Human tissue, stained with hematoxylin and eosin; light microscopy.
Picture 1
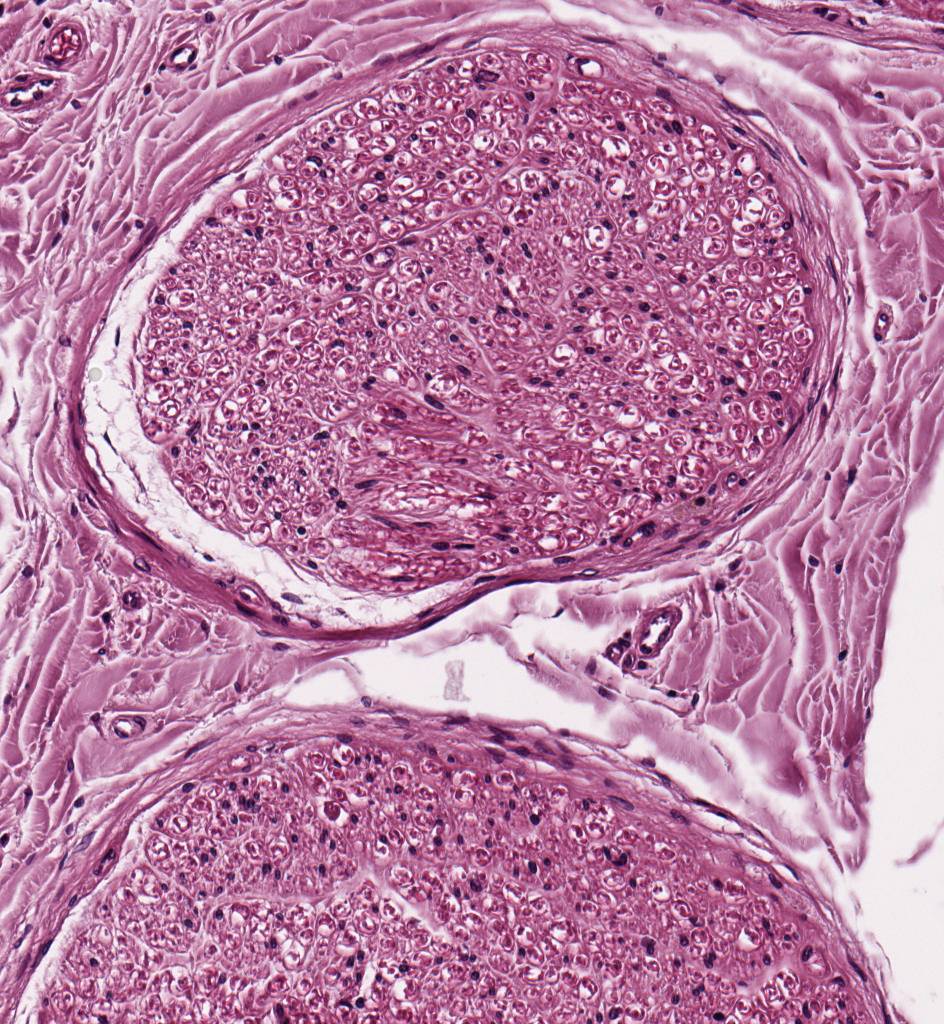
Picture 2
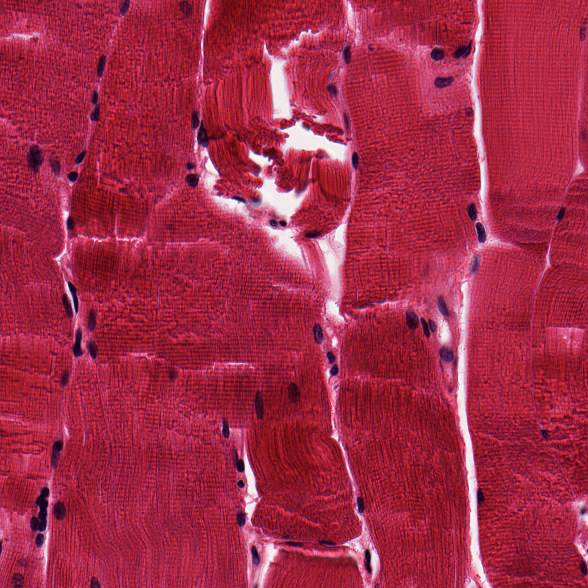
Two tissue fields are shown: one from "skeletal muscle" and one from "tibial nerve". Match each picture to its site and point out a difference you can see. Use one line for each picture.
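Picture 1: tibial nerve. Most fibres in the bundles are cut in cross-section and appear as small rings, each with a pale halo around a central pink dot.
Picture 2: skeletal muscle. Long muscle fibres lie side by side and run roughly from top to bottom across the whole field.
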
